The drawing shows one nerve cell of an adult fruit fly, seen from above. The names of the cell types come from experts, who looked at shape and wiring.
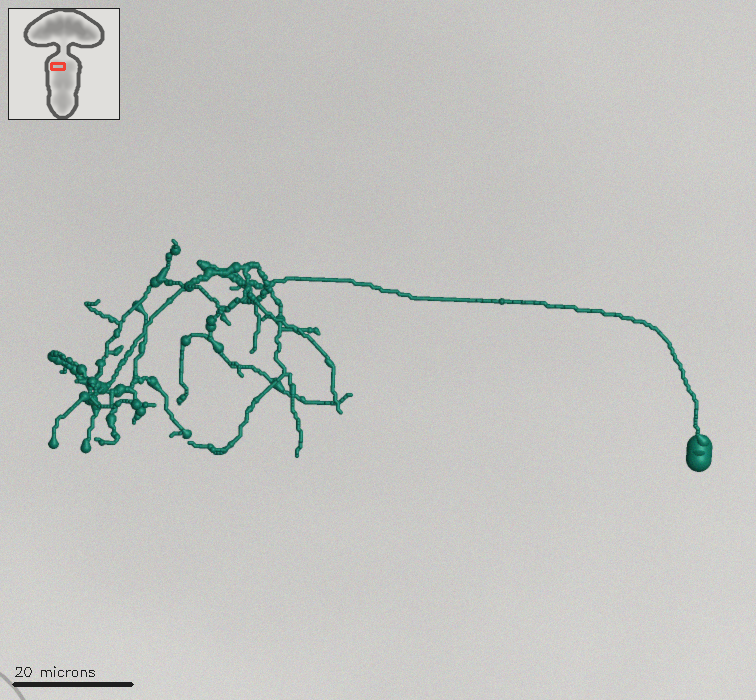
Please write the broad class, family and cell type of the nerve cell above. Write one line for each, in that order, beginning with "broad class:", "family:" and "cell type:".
broad class: nerve-cord intrinsic neuron
family: hemilineage 13B
cell type: IN13B096_a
